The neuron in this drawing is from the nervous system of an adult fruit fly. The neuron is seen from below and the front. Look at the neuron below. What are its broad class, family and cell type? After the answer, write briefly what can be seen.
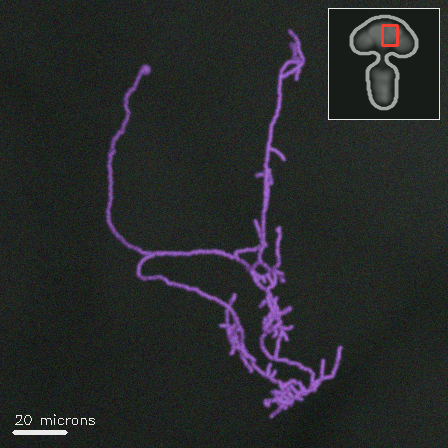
This is a central-brain intrinsic neuron. Its family is hemilineage DM1_antero_ventral. The cell type is WED096. It lies in the brain. From top to bottom in the picture it spans about 150 microns. Dozens of branch ends can be seen.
